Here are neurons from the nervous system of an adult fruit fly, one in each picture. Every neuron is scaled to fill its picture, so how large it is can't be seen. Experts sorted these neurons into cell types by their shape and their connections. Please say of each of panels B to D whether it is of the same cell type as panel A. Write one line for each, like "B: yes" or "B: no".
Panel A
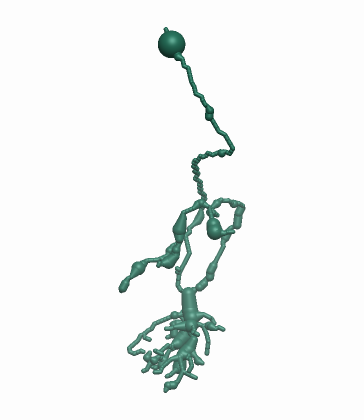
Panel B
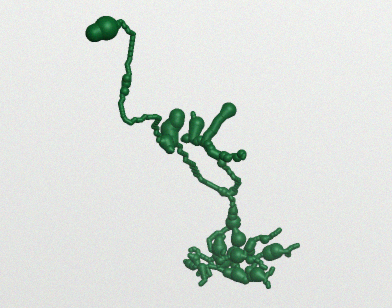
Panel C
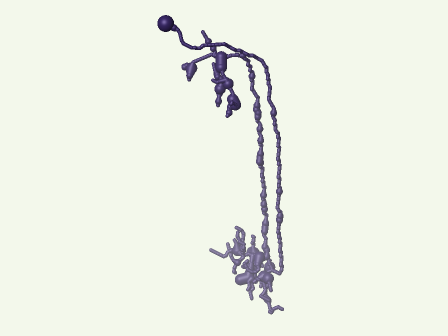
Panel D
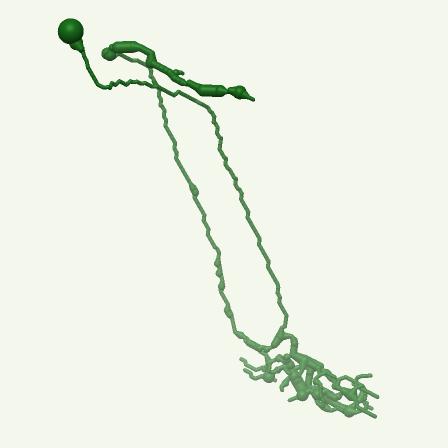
B: no
C: yes
D: no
